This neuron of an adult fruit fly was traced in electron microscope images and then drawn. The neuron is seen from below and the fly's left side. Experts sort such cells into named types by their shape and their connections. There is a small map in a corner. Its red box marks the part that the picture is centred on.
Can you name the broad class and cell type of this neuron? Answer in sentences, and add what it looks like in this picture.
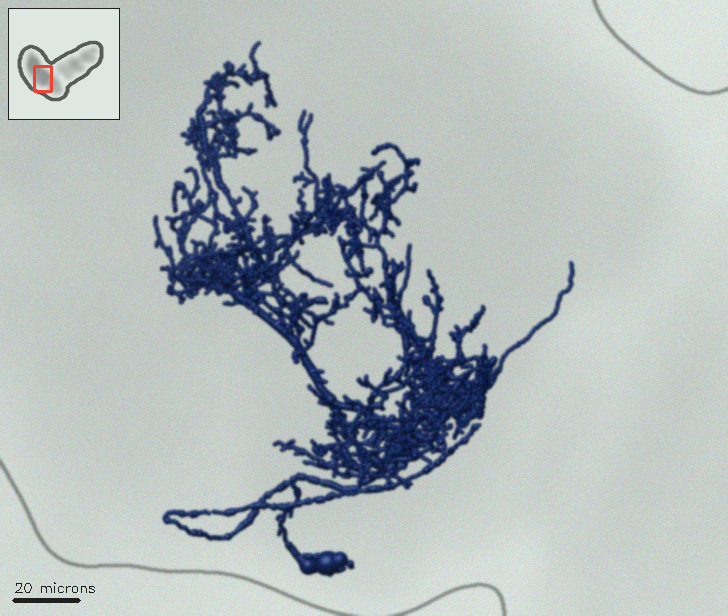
Its broad class is central-brain intrinsic neuron. It is of cell type GNG584. Its cell body lies at the bottom of the picture. By the scale bar it is about 160 microns tall in this view. More than a hundred branch ends can be seen.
